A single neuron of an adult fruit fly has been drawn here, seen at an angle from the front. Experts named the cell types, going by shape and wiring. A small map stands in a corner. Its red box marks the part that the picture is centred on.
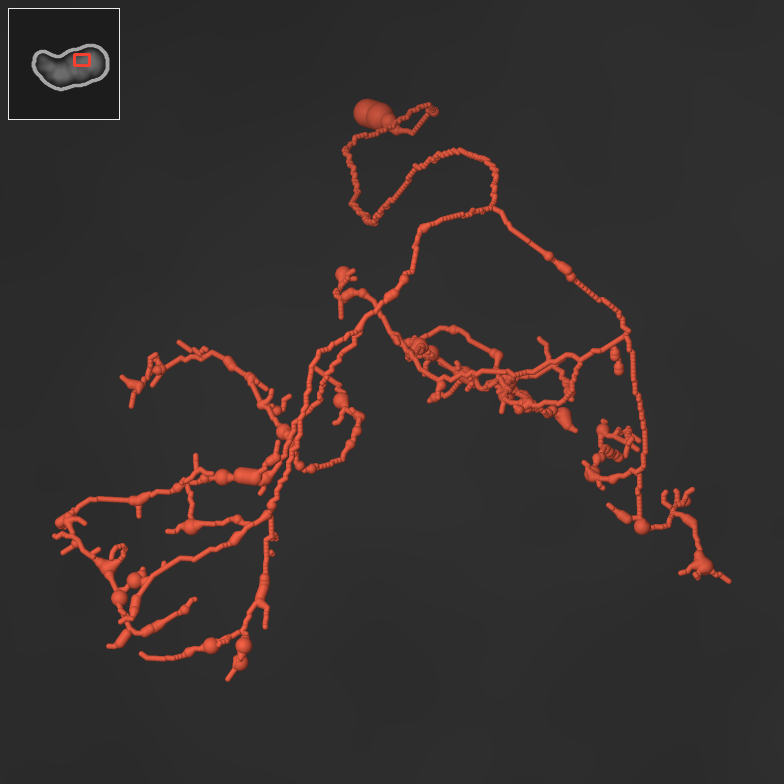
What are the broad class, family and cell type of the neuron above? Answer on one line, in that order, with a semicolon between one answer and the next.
central-brain intrinsic neuron; hemilineage DM6_dorso_medial; FB4Z_c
